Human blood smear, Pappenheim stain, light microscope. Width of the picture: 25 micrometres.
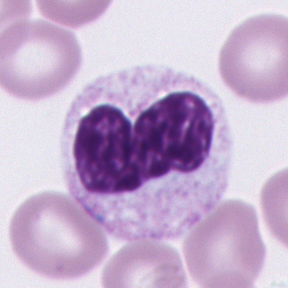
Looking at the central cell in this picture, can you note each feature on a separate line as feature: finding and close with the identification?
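Outline: round, smooth
Nucleus: about 13 by 9 micrometres
Chromatin: dark purple, coarsely clumped
Cytoplasm: pale pinkish-lilac
Granules: fine, lilac-pink, scattered throughout cytoplasm
Name: segmented neutrophil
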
